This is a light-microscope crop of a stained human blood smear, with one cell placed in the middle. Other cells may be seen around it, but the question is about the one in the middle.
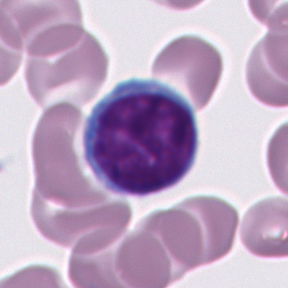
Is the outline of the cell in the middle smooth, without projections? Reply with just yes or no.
Yes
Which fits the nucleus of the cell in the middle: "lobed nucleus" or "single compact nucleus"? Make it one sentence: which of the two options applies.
Within the cell, the nucleus is one undivided, compact round, oval or kidney-shaped mass.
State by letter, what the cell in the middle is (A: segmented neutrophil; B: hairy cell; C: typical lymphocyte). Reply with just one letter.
C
